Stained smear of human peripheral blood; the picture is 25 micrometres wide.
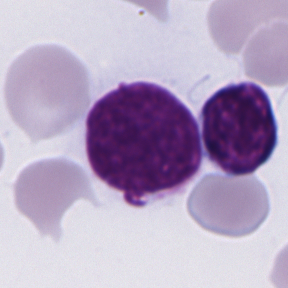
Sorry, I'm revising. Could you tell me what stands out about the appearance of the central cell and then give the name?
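Chromatin: deep, fairly even purple. Granules: none visible in the cell. Vacuoles: none seen. Bottom edge: a small knob-like bulge projects from it. Name: myeloblast.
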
